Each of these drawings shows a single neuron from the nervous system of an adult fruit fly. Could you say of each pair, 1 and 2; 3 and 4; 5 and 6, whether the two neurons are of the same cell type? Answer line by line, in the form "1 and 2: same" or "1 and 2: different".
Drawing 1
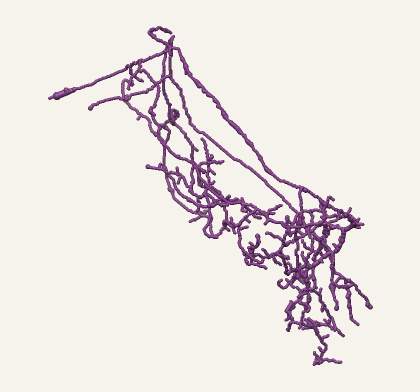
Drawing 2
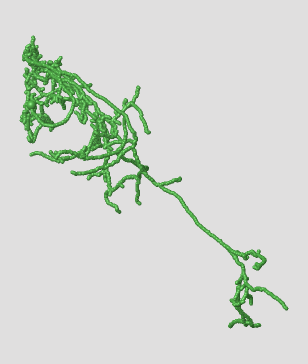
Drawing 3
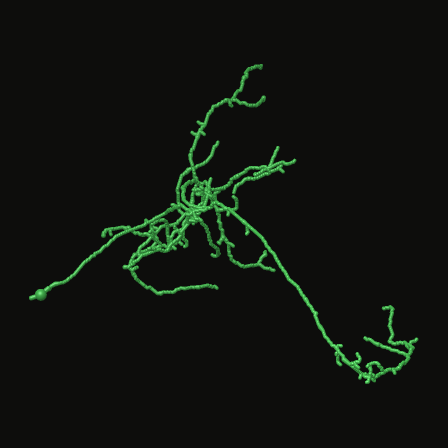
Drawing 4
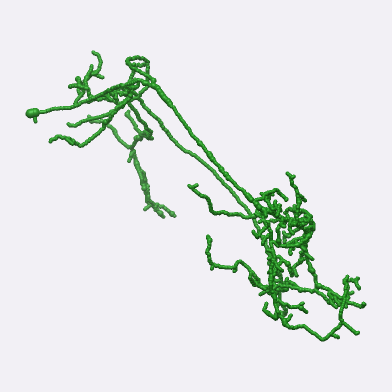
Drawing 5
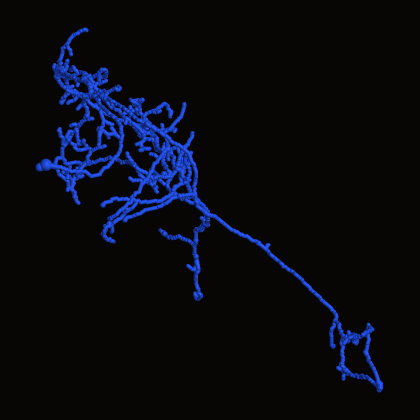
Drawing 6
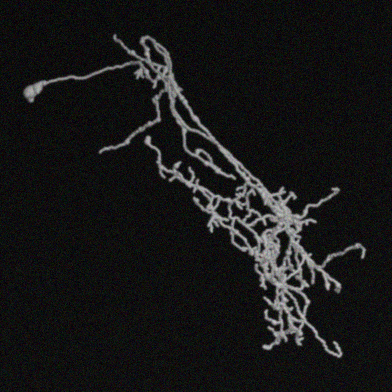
1 and 2: different
3 and 4: different
5 and 6: different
